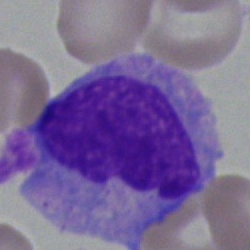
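Monocyte, the cell in the middle. Its large nucleus has a notched, indented lower border. Abundant pale greyish blue cytoplasm, widest below the nucleus, holds fine pinkish-purple granules scattered through it.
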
